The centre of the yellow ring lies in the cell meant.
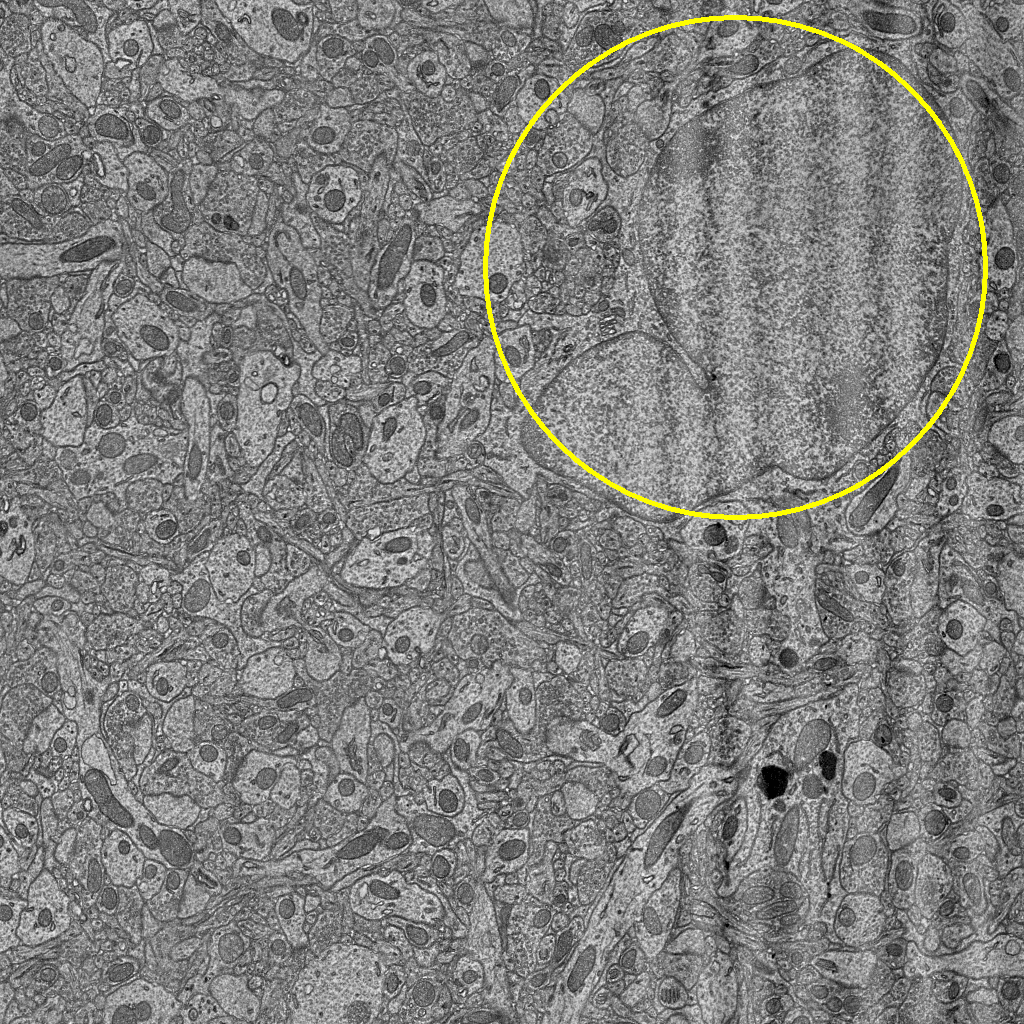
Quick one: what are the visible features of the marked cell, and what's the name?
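Large oval nucleus, long axis running up and down. Nuclear envelope smooth, without deep infoldings. No stacked rough endoplasmic reticulum around the nucleus. Second rounded, granular profile pressed against its lower left. Cell type: astrocyte.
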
